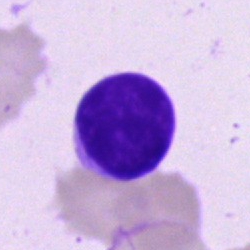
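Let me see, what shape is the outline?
Round and smooth.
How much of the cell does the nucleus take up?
Almost all of it; a thin pale rim of cytoplasm shows only at the lower left edge.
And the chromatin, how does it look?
Dense, and it stains dark purple.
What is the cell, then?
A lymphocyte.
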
